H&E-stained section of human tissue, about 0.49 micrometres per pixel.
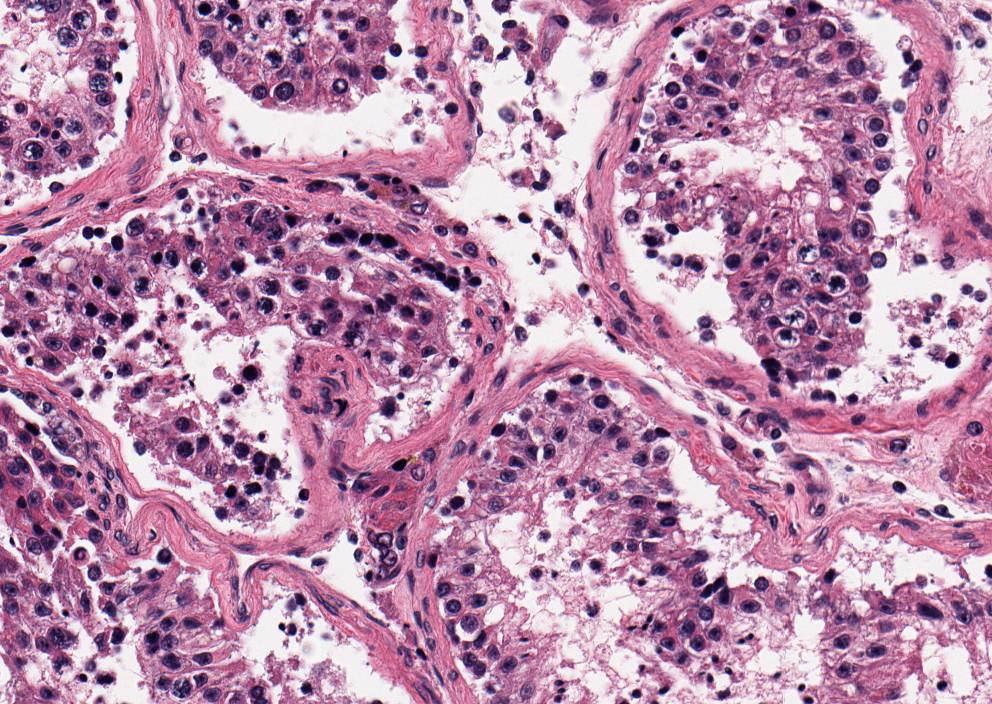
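Testis, in which the tubules are lined by several layers of rounded cells, not a single layer. Many cells within them have large round nuclei with coarse, clumped dark chromatin, clearest in the upper right tubule. Irregular open spaces at the tubule centres contain loose detached cells and pale wispy material. Fat cells are absent from the field.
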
